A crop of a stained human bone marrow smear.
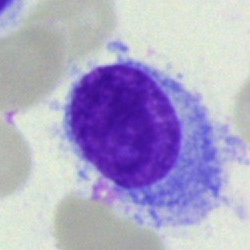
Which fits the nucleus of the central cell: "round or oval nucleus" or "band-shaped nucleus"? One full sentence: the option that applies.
A single compact round or oval mass makes up the nucleus.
